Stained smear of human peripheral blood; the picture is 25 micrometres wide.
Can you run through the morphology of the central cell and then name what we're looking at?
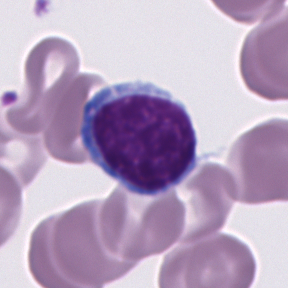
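Cytoplasm blue, without granules or vacuoles. A fine wisp of cytoplasm extends from the right edge of the cell. Cell: typical lymphocyte.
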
